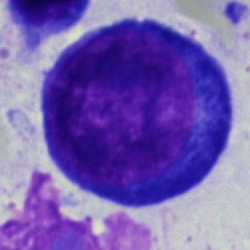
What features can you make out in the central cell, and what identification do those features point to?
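The first thing I notice is the nucleus, sitting off-centre toward the left of the cell. Following from that, the cytoplasm is at its widest on the right side. Tracing the edge, I find the outline round and smooth. Nor can I make out any granules in the cytoplasm. So this is a proerythroblast.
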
